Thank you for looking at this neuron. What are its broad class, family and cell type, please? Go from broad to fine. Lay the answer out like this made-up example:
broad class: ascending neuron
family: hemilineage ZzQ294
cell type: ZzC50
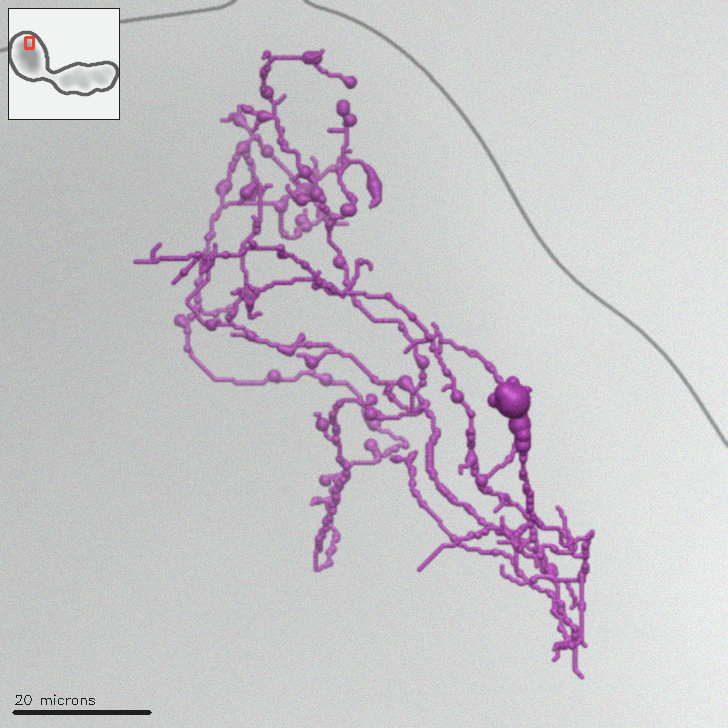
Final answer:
broad class: central-brain intrinsic neuron
family: hemilineage LHp2
cell type: LHPV6f3_b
